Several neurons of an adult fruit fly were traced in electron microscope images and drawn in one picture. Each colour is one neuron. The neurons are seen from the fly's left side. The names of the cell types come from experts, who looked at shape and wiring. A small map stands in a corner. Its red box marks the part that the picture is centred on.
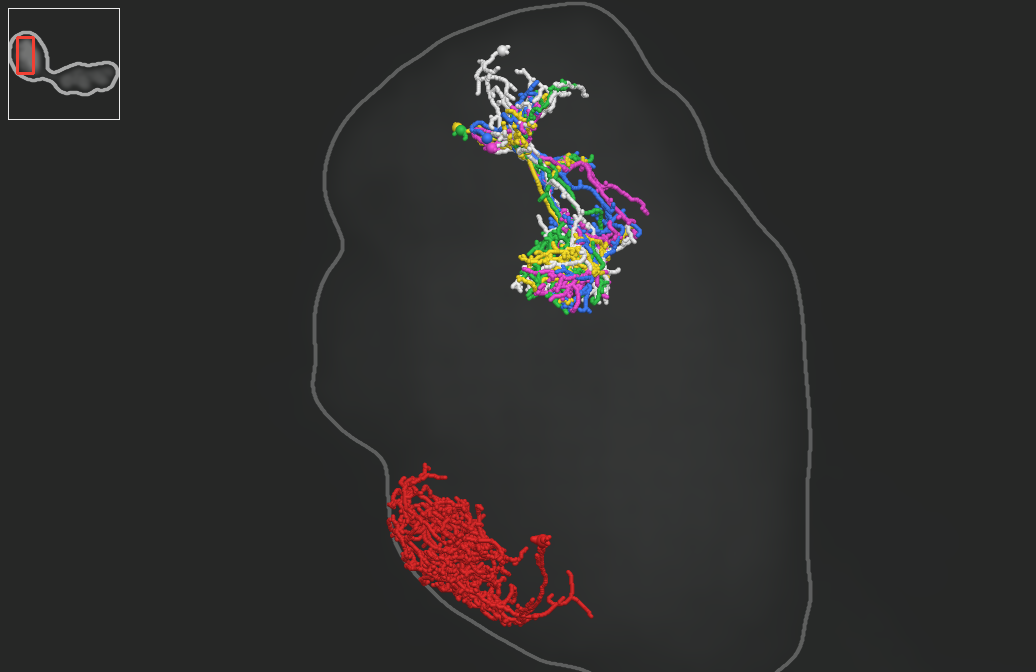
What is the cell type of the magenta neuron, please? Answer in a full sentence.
The cell type is PVLP009.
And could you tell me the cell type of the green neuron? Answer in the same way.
The cell type is CB3255.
